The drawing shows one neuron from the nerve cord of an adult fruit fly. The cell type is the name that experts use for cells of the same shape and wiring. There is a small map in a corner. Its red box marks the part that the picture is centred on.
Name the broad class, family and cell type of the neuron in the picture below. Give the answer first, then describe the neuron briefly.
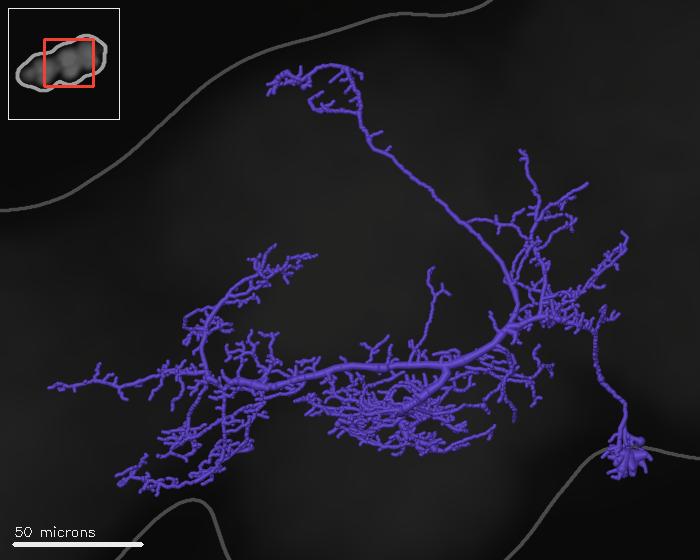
It is a nerve-cord intrinsic neuron. Its family is hemilineage 03B. The cell type is IN03B005. By the scale bar it is about 250 microns wide in this view. More than a hundred branch ends can be seen.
